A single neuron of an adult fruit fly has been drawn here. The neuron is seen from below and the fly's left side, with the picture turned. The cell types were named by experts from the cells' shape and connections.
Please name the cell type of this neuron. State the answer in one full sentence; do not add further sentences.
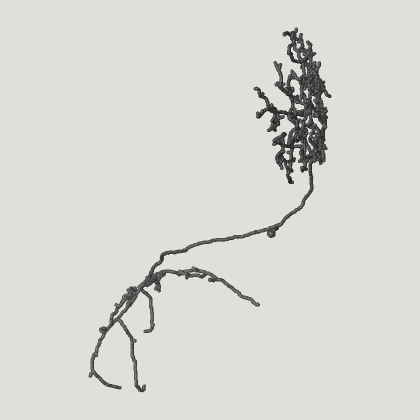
Cell type MeVP21 is what this neuron is.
